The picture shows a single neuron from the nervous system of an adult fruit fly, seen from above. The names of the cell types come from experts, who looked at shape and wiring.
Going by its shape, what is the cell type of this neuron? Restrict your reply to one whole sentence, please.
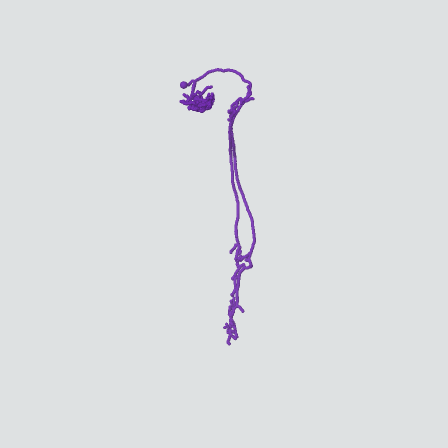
It is the cell type DNg94 to which this neuron belongs.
